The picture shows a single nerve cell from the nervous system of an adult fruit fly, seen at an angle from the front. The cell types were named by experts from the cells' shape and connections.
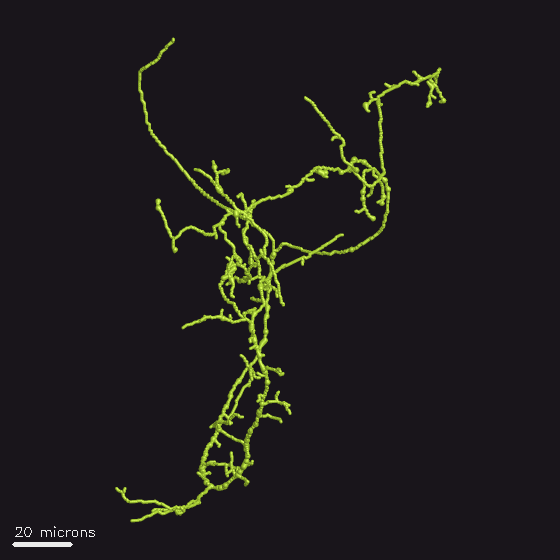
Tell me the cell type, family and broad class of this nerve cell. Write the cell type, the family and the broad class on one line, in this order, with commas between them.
IN19B062, hemilineage 19B, nerve-cord intrinsic neuron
